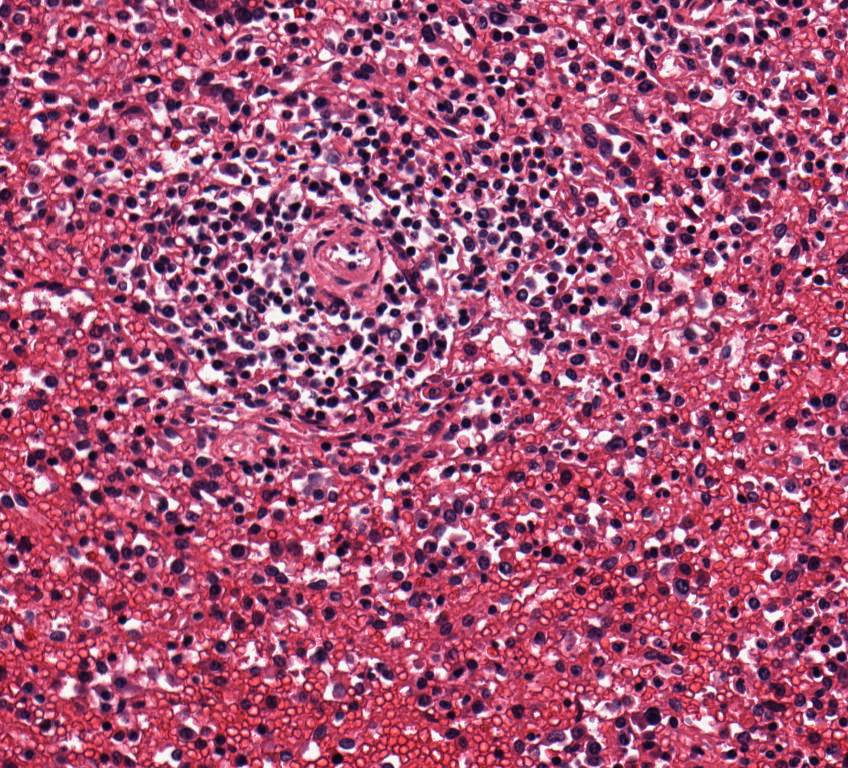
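Spleen: a dense upper-centre cluster, mostly small lymphocytes with round dark nuclei and scant cytoplasm, surrounds a small thick-pink-walled, narrow-lumened vessel. Outside it, chiefly below, red blood cells are packed among scattered nucleated cells, some with larger nuclei and pale pink cytoplasm rims.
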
